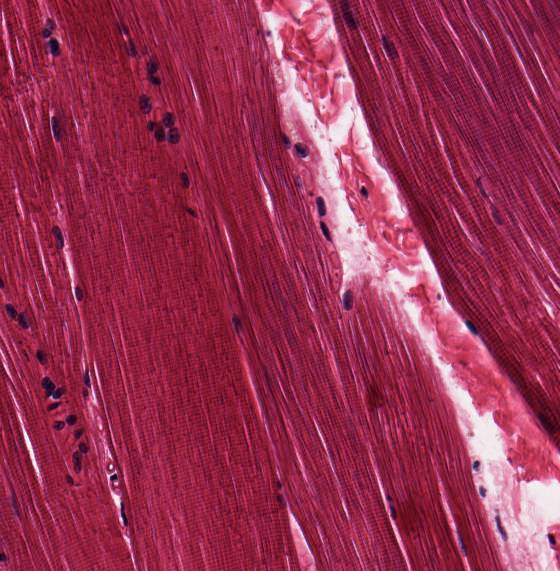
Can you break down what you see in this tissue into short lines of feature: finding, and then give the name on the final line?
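Striations: look closely for fine transverse cross-striations along the fibres
Nuclei: dark, oval to elongated, at the fibre edges, not the centres
Fibres: unbranched, running as separate straight bands
Cytoplasm: a deep red-pink throughout
Name: skeletal muscle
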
